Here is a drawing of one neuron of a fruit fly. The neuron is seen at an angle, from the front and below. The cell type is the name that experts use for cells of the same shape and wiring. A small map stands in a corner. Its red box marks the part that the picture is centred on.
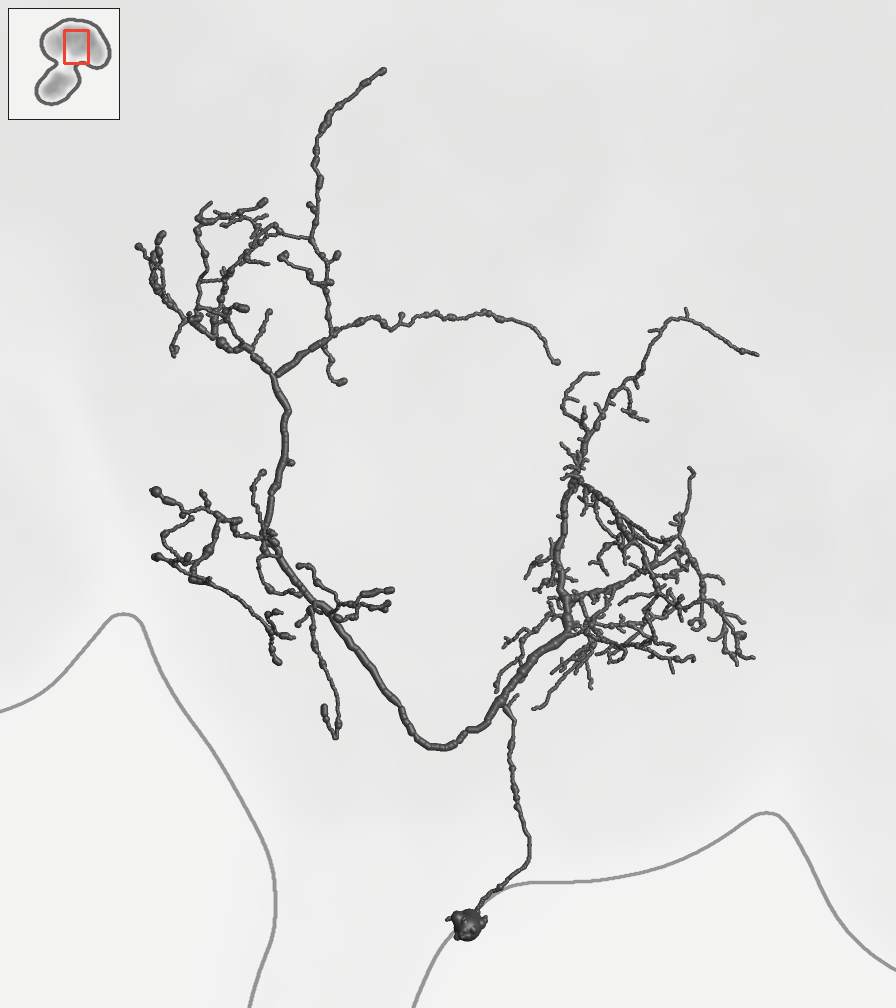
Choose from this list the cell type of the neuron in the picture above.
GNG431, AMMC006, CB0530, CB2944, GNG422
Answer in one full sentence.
On the level of cell type, this neuron is CB0530.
